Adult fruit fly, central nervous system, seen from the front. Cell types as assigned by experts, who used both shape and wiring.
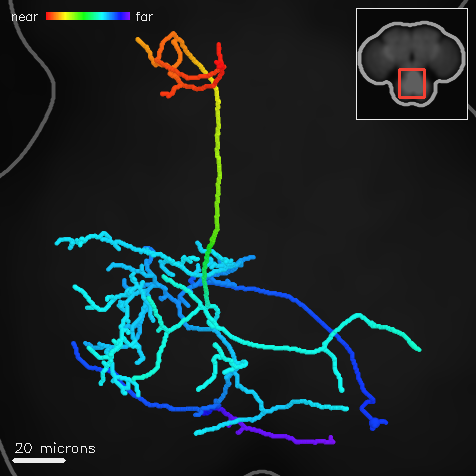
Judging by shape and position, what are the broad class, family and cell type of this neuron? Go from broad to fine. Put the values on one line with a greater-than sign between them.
ascending neuron > hemilineage 12B > AN12B060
